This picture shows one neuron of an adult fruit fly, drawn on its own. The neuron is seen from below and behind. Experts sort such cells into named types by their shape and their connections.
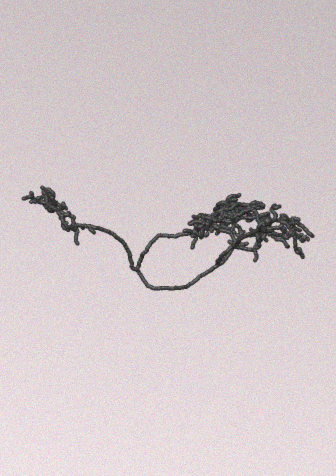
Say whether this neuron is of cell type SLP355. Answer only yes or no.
yes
